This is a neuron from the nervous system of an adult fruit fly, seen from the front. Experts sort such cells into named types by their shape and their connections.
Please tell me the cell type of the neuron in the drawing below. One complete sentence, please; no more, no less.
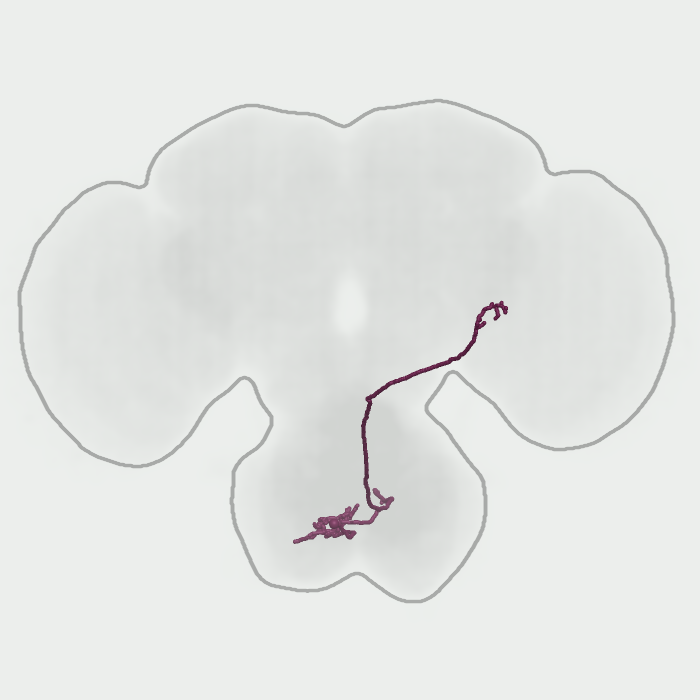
Of the cell type AN10B053 is this neuron.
